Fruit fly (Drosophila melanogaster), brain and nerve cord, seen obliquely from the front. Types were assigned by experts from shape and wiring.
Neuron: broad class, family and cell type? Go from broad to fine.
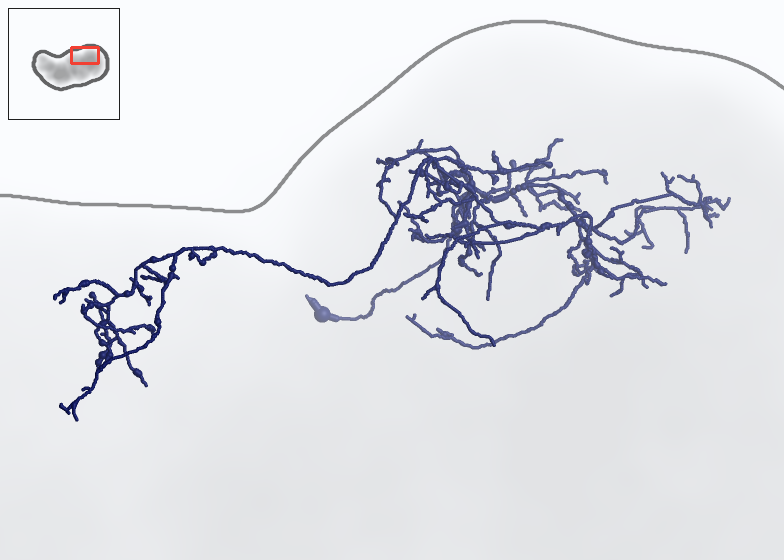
central-brain intrinsic neuron; hemilineage DM6_dorso_lateral; SIP076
